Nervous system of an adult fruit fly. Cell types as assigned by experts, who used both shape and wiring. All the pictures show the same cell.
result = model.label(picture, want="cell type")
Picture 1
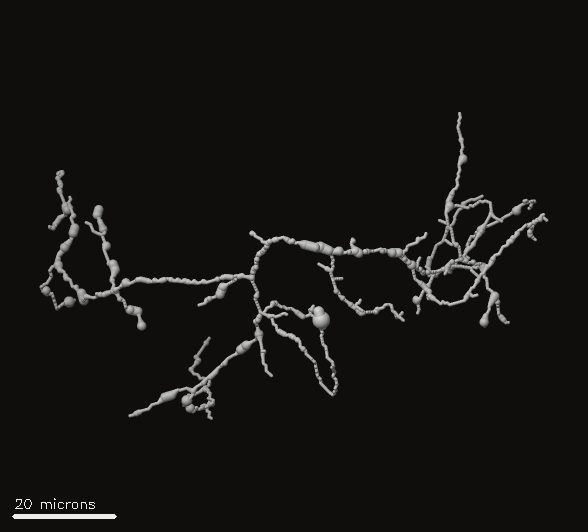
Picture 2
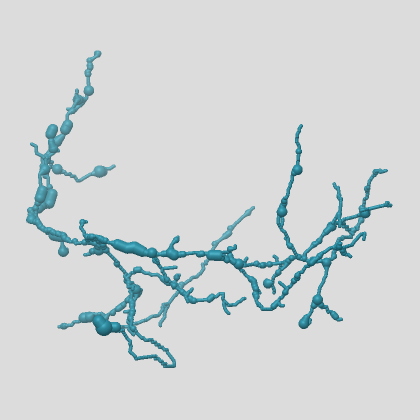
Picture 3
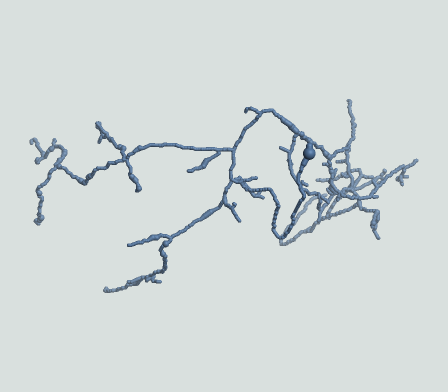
IN13A071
